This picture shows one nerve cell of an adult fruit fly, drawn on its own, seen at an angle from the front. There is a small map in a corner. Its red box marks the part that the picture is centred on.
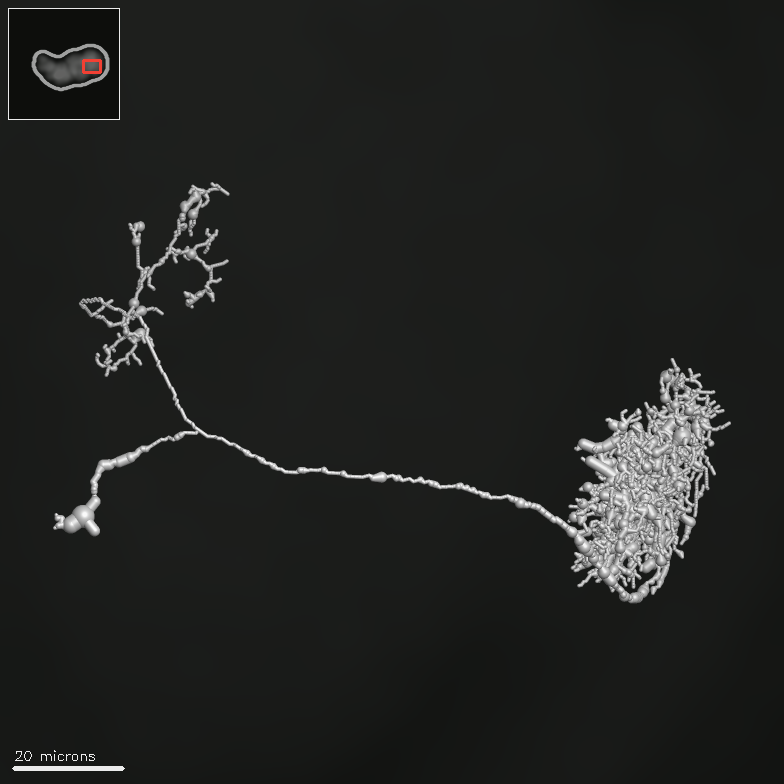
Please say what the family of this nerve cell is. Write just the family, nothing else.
MeLo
